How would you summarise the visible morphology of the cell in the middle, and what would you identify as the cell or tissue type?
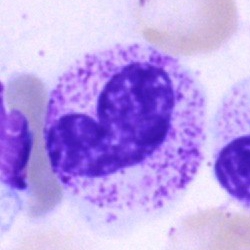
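Nucleus indented from top; kidney or heart shape. No nucleoli visible. Many fine purple granules throughout cytoplasm; no vacuoles. Metamyelocyte.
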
